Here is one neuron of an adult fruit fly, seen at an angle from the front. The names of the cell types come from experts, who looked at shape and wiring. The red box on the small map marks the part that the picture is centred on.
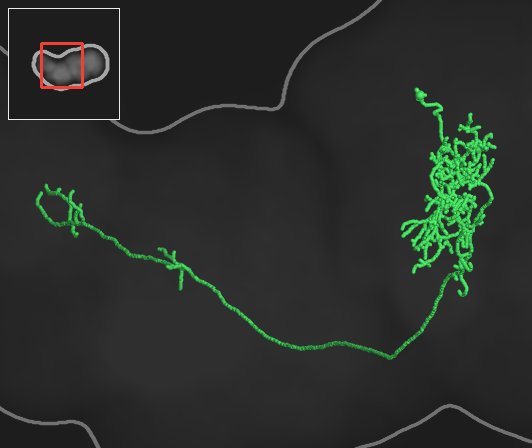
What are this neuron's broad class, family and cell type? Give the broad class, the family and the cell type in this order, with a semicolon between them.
descending neuron; DNpe; DNpe004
